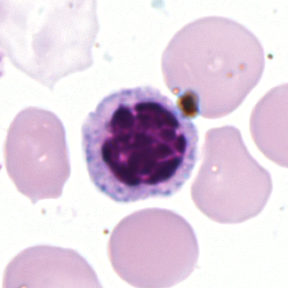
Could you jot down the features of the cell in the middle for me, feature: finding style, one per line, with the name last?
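Outline: roughly round, edge slightly ragged and fuzzy
Chromatin: dark purple, dense, crossed by thin pinkish strands
Nucleoli: none seen
Cytoplasm: narrow pale grey-blue rim all around the nucleus
Name: normoblast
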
